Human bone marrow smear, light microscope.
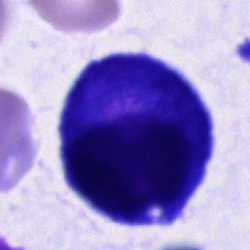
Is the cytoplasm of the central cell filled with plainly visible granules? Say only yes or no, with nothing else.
No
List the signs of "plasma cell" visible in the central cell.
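In this plasma cell, the darkest mass is the nucleus, and it lies off-centre in the lower part of the cell.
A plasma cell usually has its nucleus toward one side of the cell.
So the off-centre nucleus here goes with the name.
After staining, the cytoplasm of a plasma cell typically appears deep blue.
Here the cytoplasm is stained a deep, intense blue, which fits as well. Just above the nucleus, a paler, faintly pinkish zone lies within the cytoplasm. At the lower edge of the cell there is a single small clear white spot.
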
